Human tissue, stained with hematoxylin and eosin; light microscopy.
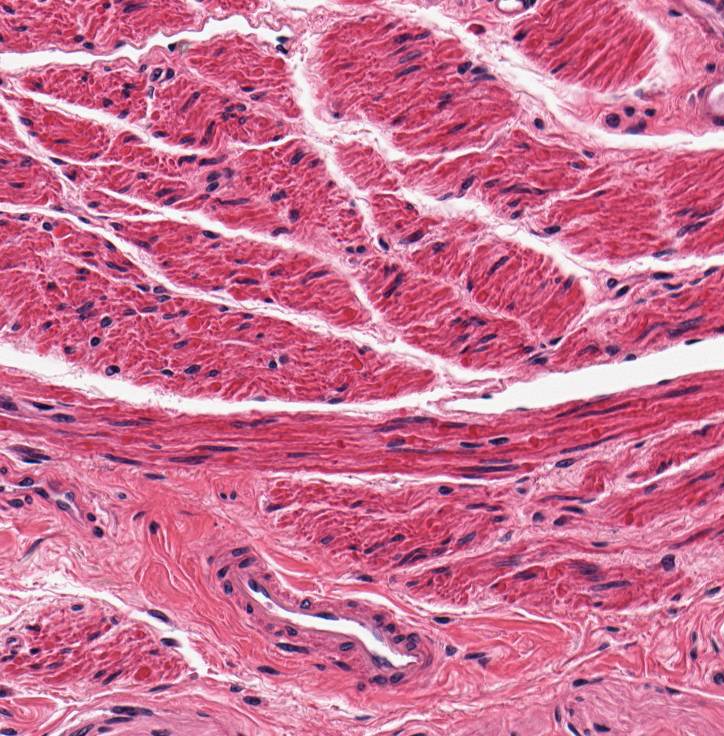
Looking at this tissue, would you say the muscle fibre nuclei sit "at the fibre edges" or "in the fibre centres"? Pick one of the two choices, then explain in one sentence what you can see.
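In the fibre centres. The muscle nuclei are dark blue, elongated and cigar-shaped, and lie within the cells rather than at their edges.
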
